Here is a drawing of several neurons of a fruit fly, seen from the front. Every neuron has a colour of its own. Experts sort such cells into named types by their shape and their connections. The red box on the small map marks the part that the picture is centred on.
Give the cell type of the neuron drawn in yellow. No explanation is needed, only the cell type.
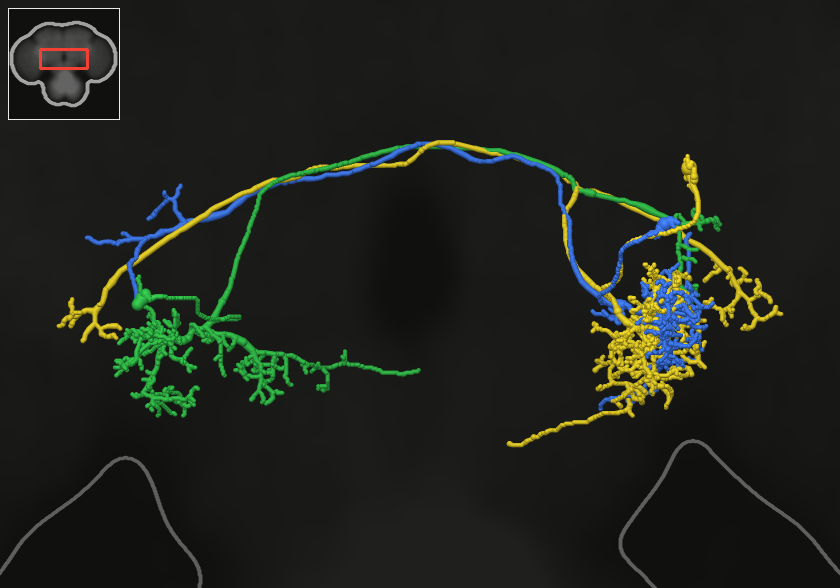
SAD051_b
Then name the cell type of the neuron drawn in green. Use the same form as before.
CB2664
